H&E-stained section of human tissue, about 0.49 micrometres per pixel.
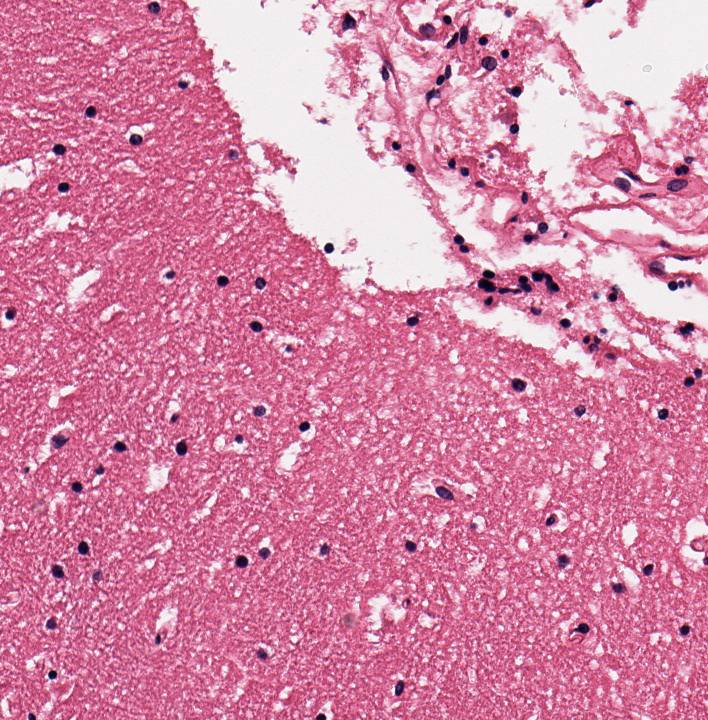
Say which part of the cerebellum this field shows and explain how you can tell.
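Molecular layer, forming the finely fibrillary pink matrix across the left and lower field. Reason: small, round, dark nuclei lie singly and evenly scattered through it.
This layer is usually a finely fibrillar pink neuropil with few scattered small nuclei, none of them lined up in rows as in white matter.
An empty space parts it from loose tissue at upper right.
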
